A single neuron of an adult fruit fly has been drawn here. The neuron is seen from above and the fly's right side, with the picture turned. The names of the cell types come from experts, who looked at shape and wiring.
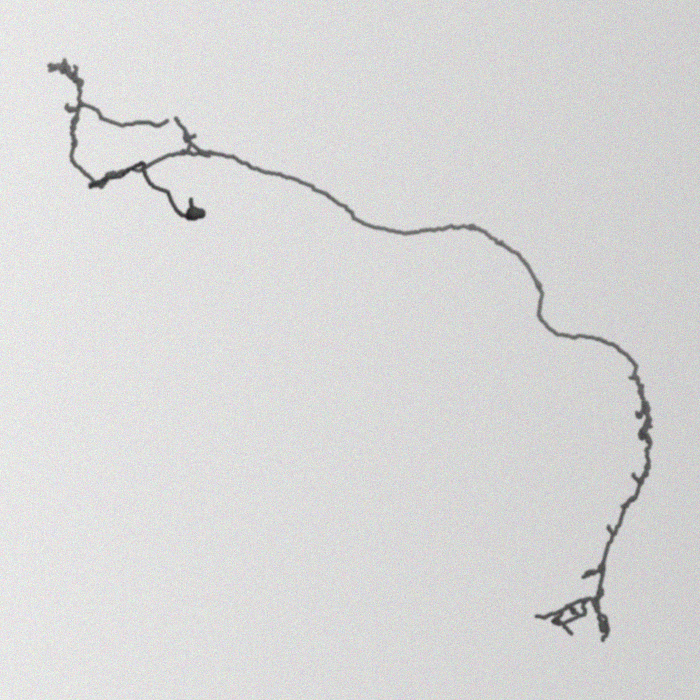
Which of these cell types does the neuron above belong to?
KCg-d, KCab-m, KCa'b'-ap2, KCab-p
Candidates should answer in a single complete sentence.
The cell type that fits this neuron is KCg-d.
